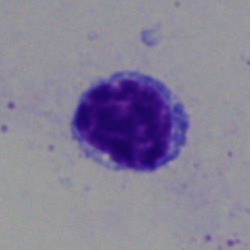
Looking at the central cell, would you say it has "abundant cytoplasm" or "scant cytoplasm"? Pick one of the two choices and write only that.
Scant cytoplasm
